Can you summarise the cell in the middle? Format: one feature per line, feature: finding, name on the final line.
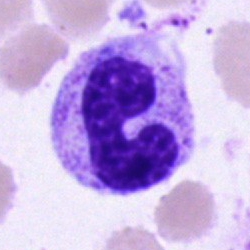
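Nucleus: thick curved band, deep notch opening toward the right
Chromatin: dense, clumped, deep purple
Cytoplasm: moderate amount, pale lilac-pink
Granules: fine, purple, scattered throughout the cytoplasm
Name: band neutrophil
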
